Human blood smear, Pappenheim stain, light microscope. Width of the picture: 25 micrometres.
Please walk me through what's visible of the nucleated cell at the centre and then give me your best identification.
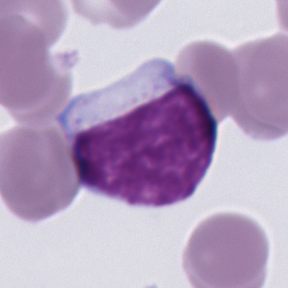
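Look first at the nucleus, which lies toward the lower right of the cell and stains dark purple. It measures about 13 by 10 micrometres and fills about 70% of the cell's area, in a cell about 14 micrometres across. Where it meets the cytoplasm, notice that its edge is nearly straight. The cytoplasm forms a narrow band along the upper left side, and its colour is pale greyish blue rather than deep blue. This is a large granular lymphocyte.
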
